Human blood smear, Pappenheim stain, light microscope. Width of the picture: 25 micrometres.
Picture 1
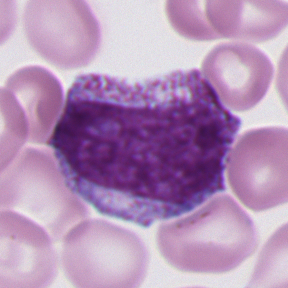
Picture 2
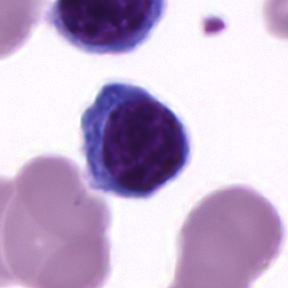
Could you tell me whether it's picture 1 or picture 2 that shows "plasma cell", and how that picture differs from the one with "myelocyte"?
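Picture 2, I'd settle on, is the plasma cell, and picture 1 is the myelocyte. The myelocyte's outline is angular and polygonal rather than round, whereas the plasma cell is roughly round, about 10 micrometres across, with a ragged edge along its left side. The myelocyte's nucleus is a single unlobed mass, wider than it is tall, that reaches the cell edge on the left. In the plasma cell, the chromatin is dark purple and coarsely clumped.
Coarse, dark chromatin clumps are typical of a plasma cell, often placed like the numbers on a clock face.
Then there is the cytoplasm: pale lilac-blue and densely sprinkled with fine purple-red granules in the myelocyte, but stained blue with no granules in the plasma cell.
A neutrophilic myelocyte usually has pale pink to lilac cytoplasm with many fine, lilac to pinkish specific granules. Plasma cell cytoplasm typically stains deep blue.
Red cells sit close to the plasma cell's lower left without overlapping it.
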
